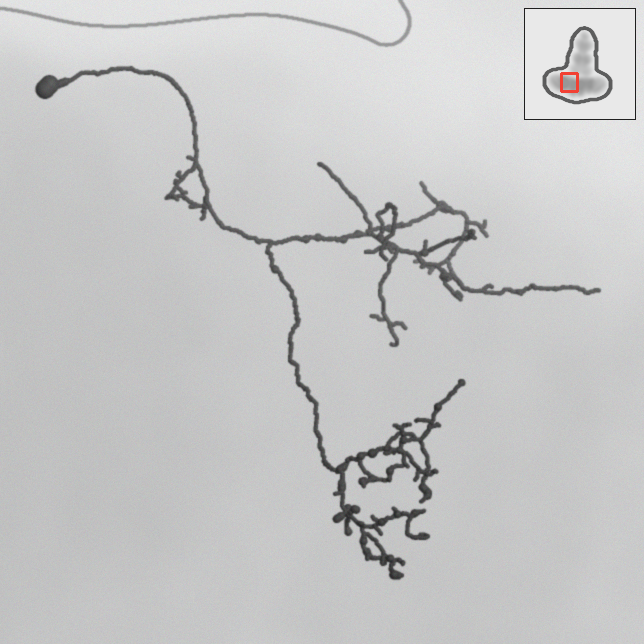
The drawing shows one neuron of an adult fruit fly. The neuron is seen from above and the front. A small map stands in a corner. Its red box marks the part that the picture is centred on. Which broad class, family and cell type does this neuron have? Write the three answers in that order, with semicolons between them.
central-brain intrinsic neuron; hemilineage SLPad1_posterior; SMP207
